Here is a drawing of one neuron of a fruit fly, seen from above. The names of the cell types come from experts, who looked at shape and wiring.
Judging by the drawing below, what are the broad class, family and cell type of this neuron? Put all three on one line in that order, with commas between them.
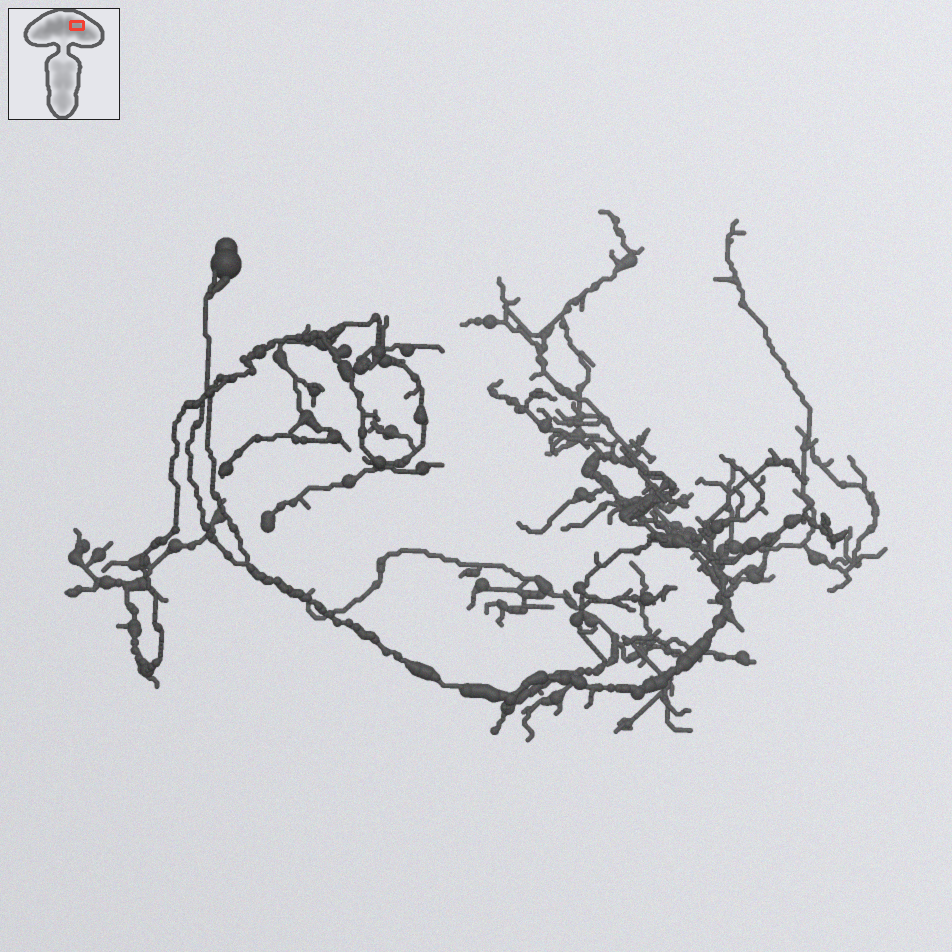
central-brain intrinsic neuron, hemilineage LHd1, SLP152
